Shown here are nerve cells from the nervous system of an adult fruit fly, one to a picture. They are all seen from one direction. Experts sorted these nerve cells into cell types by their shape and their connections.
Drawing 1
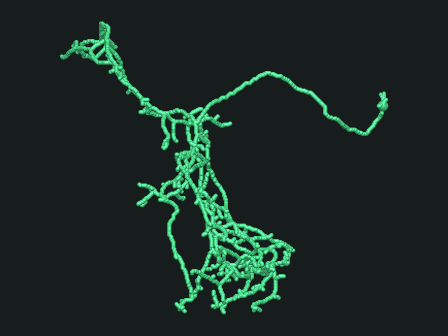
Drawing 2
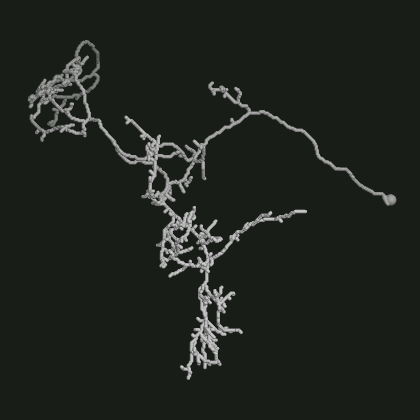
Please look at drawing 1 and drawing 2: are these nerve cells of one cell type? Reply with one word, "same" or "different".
different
